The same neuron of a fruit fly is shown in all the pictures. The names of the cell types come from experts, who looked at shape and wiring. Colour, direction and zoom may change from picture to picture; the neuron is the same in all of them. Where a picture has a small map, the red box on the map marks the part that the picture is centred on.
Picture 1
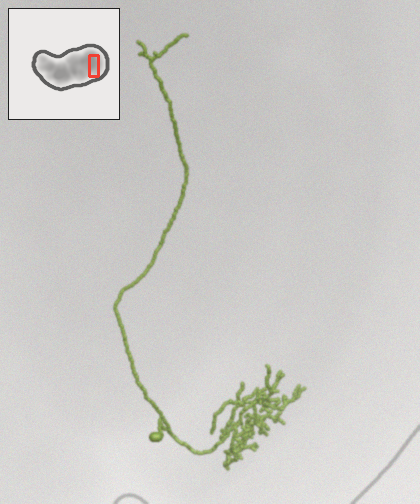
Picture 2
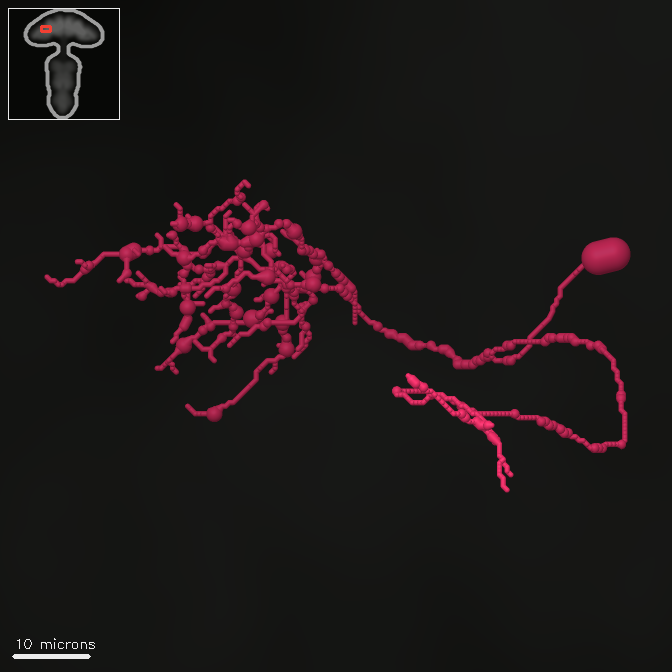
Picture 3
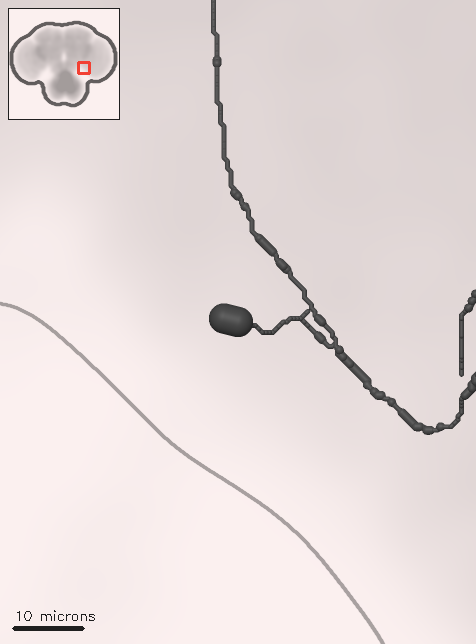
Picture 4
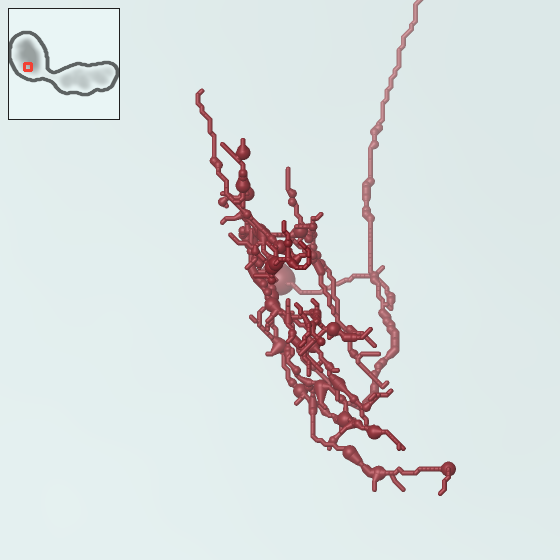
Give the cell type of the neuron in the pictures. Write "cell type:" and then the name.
cell type: MeVP2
